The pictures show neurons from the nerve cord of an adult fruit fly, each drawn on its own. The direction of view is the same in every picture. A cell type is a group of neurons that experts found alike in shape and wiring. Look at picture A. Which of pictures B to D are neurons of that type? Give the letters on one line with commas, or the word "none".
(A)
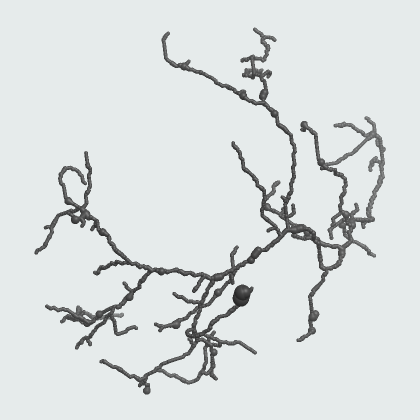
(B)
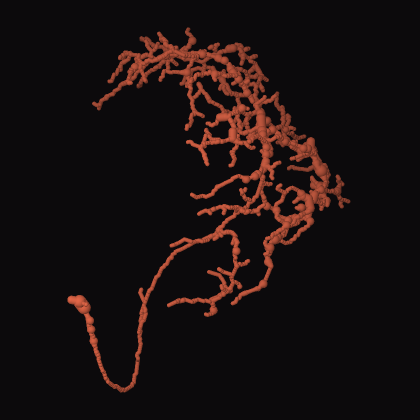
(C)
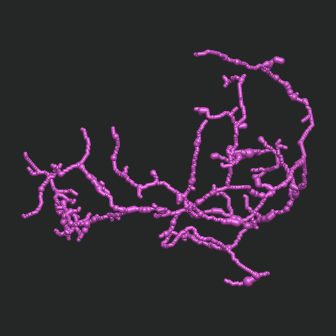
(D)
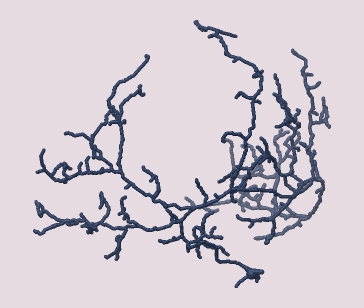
C, D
